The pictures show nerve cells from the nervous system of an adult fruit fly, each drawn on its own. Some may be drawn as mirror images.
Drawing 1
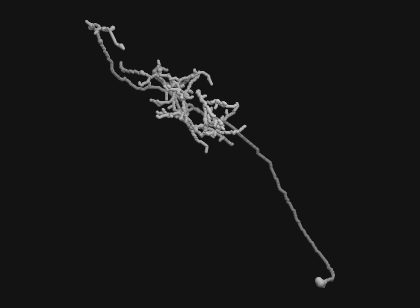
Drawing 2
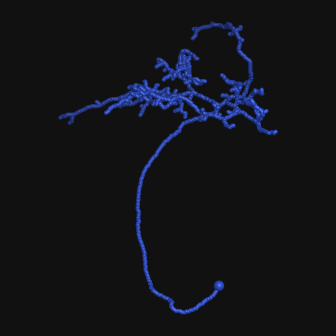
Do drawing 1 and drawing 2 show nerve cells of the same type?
no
